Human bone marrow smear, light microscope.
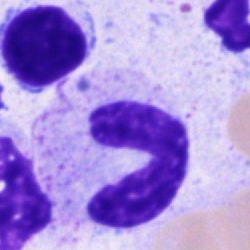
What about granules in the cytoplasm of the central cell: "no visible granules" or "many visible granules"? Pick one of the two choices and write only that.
Many visible granules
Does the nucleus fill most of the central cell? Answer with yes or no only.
No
